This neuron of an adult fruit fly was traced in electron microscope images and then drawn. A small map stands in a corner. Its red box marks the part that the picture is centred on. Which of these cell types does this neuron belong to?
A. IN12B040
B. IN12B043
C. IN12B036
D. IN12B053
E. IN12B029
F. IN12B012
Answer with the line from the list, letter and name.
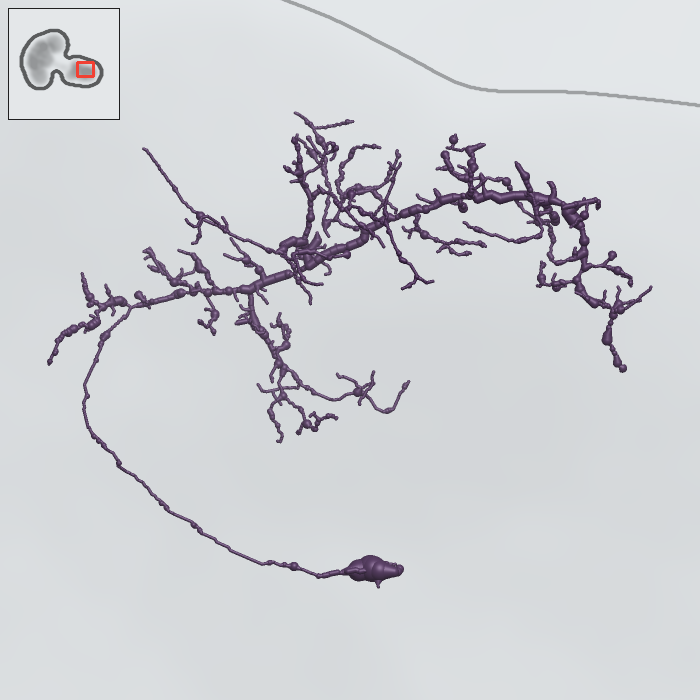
A. IN12B040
